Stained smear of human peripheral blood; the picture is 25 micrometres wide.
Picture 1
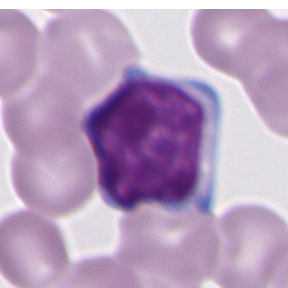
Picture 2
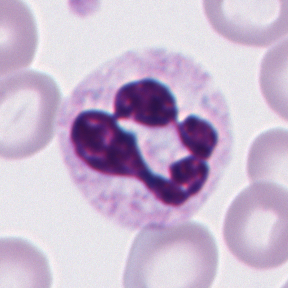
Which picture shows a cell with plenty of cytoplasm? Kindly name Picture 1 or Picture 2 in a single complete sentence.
There is broad cytoplasm around the nucleus of the cell in picture 2.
